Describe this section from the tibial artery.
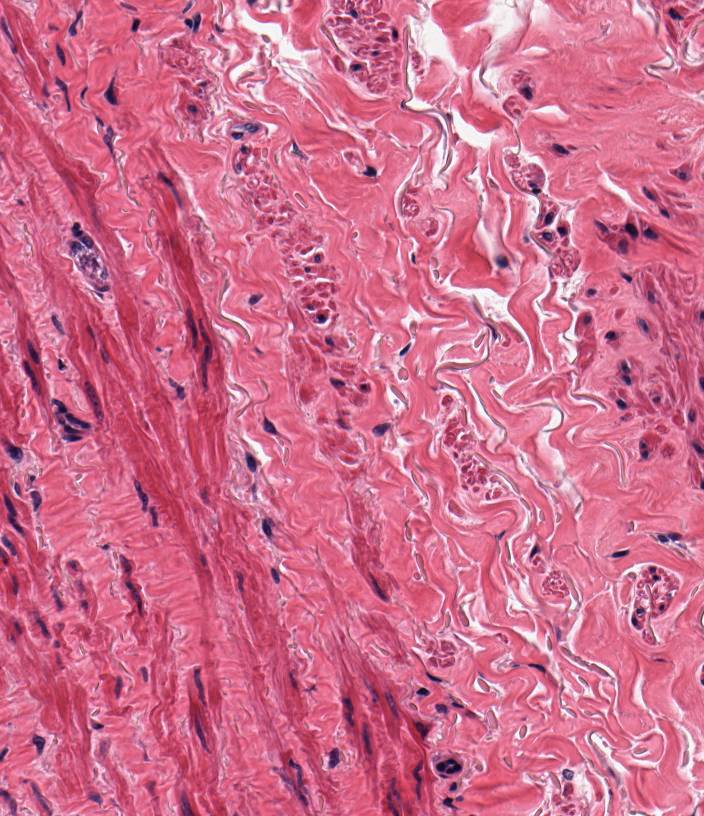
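Field: smooth muscle bundles in left third; dense collagenous connective tissue elsewhere. Muscle bundles oblique, upper left to lower right. Their nuclei elongated, dark purple, aligned along fibre length. Small vessels packed with red blood cells scattered through collagen, centre and right.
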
